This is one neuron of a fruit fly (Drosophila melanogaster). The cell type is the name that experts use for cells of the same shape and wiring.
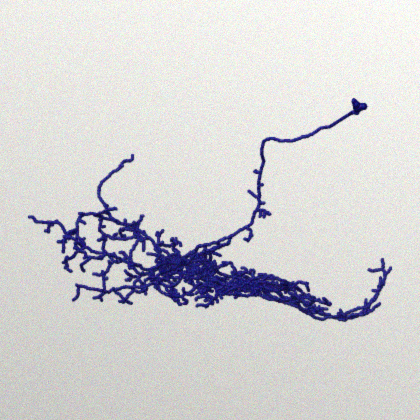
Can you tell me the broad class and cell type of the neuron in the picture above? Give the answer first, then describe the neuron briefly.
This is a central-brain intrinsic neuron. The cell type is LAL001. The picture shows dozens of branch ends. In this view it is wider than it is tall.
